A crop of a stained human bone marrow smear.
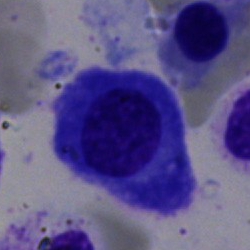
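Plasma cell in the middle of the field. Outline irregular, with a broad tapering extension toward the lower right. Chromatin dark purple, finely stippled, not coarsely clumped. Cytoplasm abundant and deep, intense blue, its rim wider below and right of the nucleus than above it.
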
